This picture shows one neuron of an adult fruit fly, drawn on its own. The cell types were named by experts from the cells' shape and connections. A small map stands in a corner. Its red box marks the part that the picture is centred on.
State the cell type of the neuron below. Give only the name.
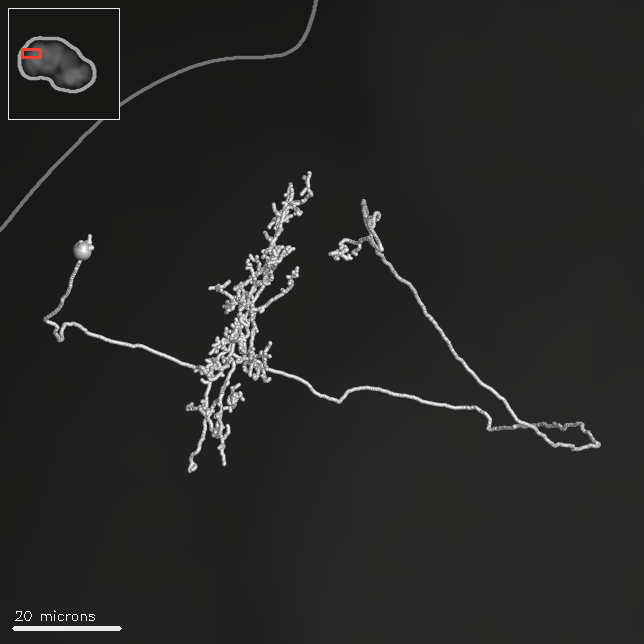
MeTu1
